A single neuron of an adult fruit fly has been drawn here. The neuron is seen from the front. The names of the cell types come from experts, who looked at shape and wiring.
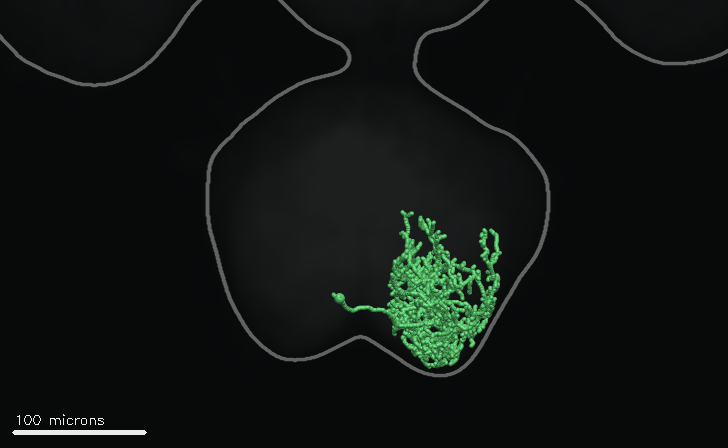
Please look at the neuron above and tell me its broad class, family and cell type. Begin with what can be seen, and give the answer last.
By the scale bar it is about 130 microns wide in this view. As drawn here it is about as wide as it is tall. This is a nerve-cord intrinsic neuron. Its family is hemilineage 13B. It is of cell type IN13B013.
